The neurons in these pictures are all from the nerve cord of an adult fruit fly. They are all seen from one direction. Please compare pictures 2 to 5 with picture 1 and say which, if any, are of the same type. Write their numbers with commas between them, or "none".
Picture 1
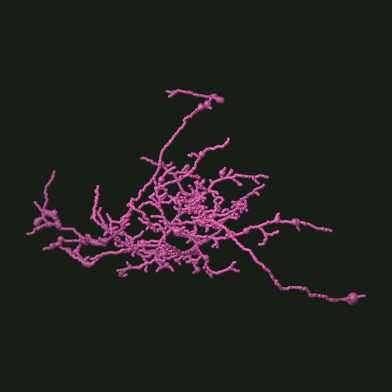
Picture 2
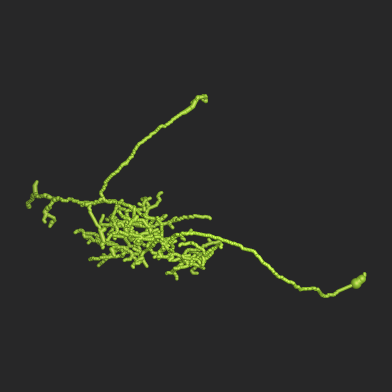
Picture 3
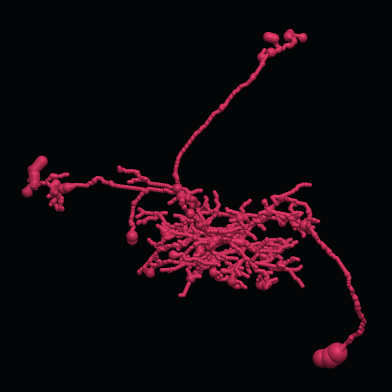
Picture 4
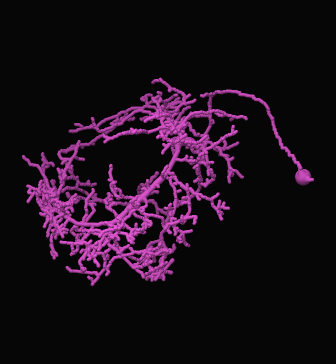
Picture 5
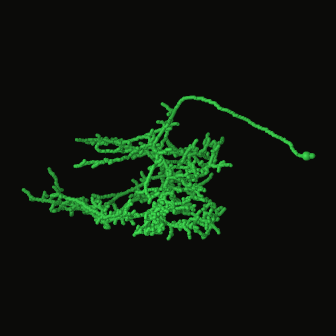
2, 3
